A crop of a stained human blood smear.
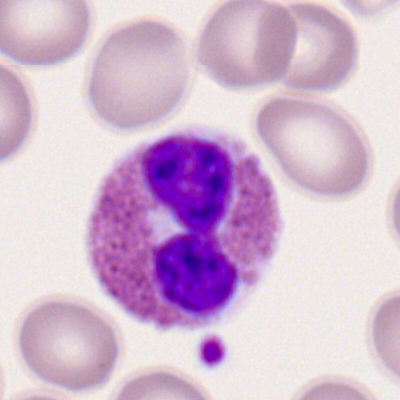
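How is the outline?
Round, smooth.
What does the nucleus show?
Two lobes, one above the other, joined by a narrow waist; chromatin dark purple, coarsely clumped.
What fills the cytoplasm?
Coarse reddish-pink granules, tightly packed.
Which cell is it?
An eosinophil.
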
